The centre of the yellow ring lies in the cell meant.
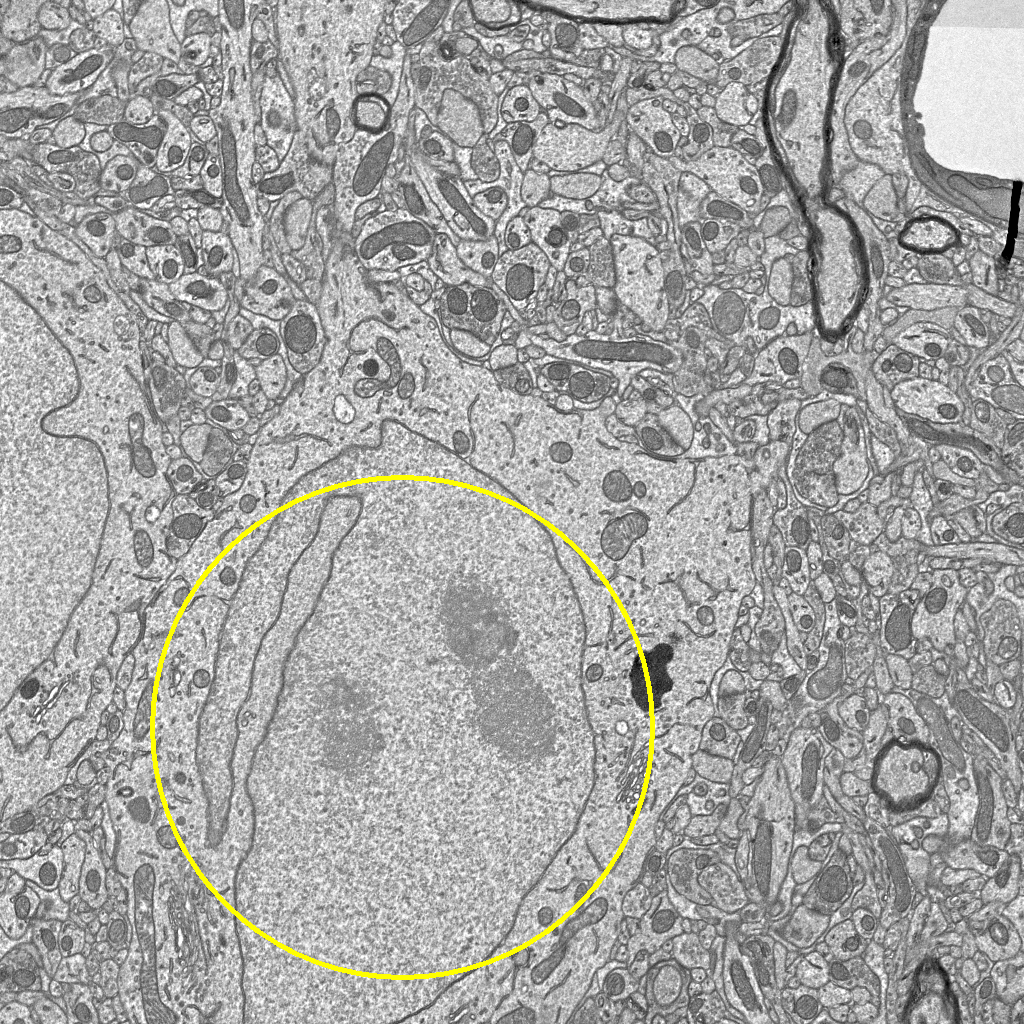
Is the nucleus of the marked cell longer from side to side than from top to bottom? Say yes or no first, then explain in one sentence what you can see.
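No. The nucleus is a large, pale oval, longer from top to bottom than from side to side.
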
